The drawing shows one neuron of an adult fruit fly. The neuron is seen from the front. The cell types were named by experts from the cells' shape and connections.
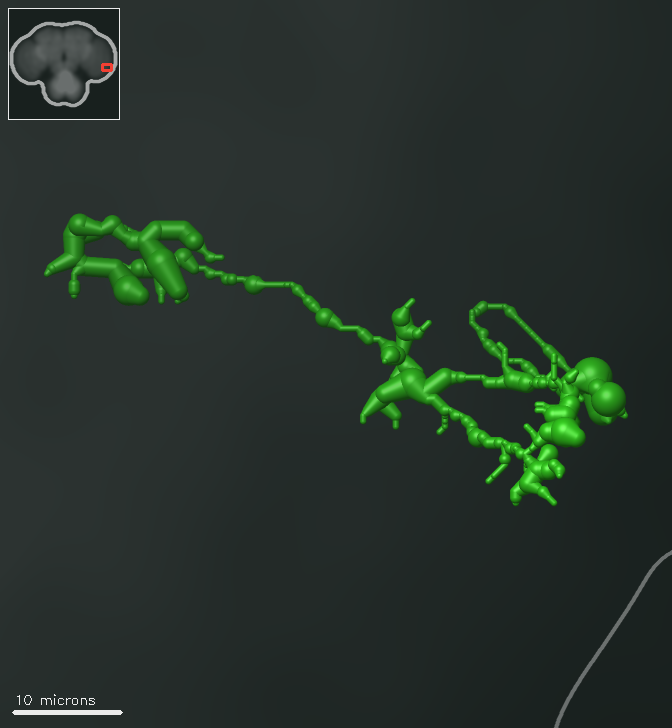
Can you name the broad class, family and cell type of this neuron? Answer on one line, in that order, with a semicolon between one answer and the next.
optic-lobe intrinsic neuron; Mi; Mi1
